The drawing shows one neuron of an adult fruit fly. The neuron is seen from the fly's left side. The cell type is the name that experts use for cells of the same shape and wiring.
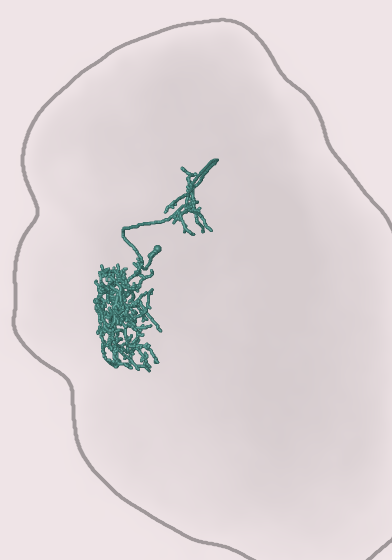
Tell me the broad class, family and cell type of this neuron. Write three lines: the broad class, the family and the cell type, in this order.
central-brain intrinsic neuron
hemilineage VLPl2_medial
AVLP192_a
